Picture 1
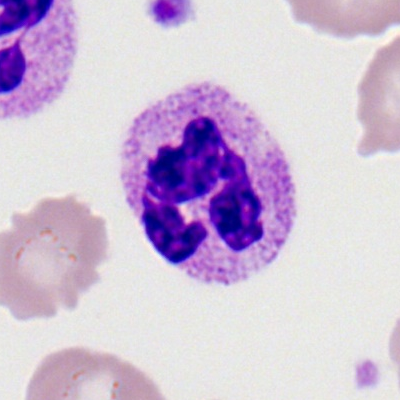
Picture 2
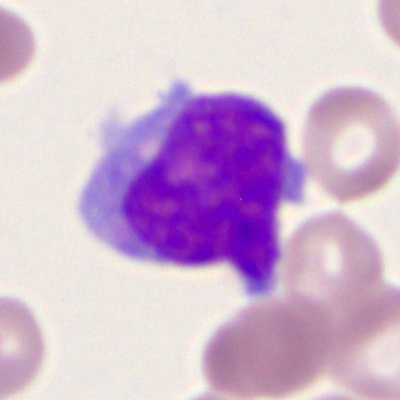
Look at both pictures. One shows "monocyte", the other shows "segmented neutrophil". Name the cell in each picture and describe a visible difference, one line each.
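Picture 1: segmented neutrophil. Fine pinkish-purple granules are spread evenly through the cytoplasm.
Picture 2: monocyte. No distinct granules are seen in the cytoplasm.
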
